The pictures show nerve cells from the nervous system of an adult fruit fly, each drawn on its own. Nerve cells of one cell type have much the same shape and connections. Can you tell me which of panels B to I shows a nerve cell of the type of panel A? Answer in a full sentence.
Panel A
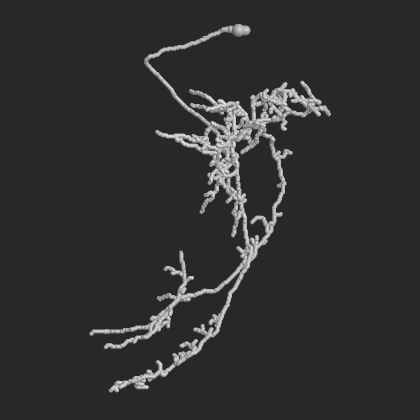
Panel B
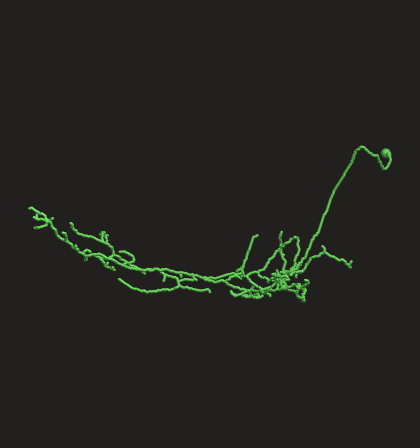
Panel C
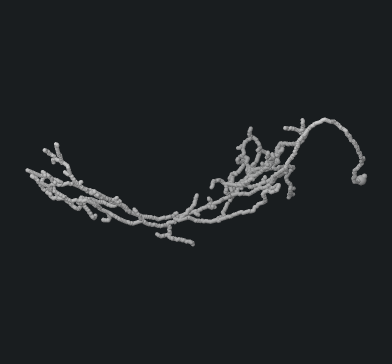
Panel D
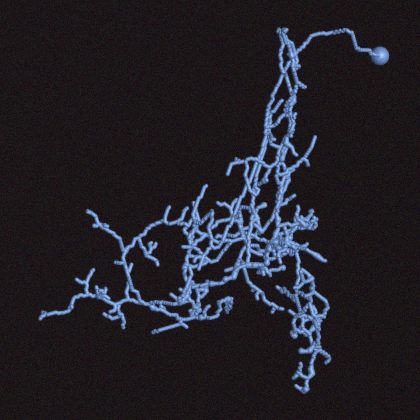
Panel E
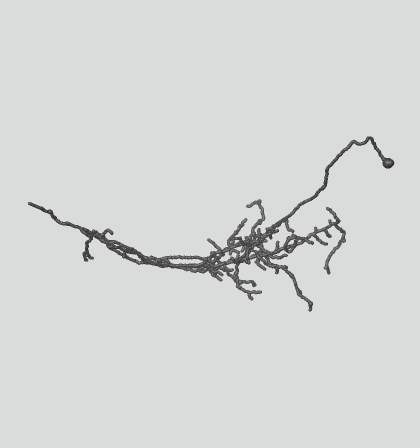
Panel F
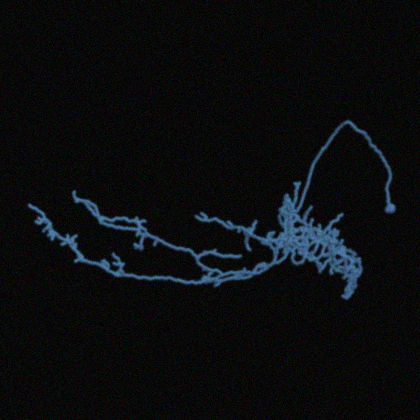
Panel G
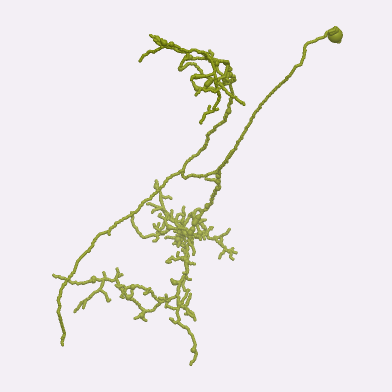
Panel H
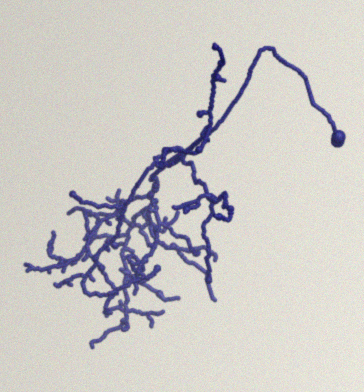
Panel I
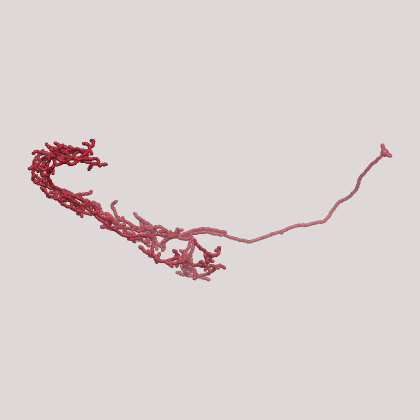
Panel F is of the same cell type.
